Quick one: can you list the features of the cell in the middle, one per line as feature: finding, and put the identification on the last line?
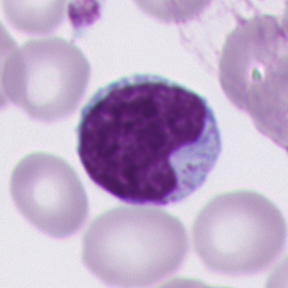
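Chromatin: dense, clumped, deep purple
Nucleolus: none visible
Granules: a few fine purple ones in the cytoplasm near the notch
Vacuoles: none in the cytoplasm
Name: large granular lymphocyte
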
